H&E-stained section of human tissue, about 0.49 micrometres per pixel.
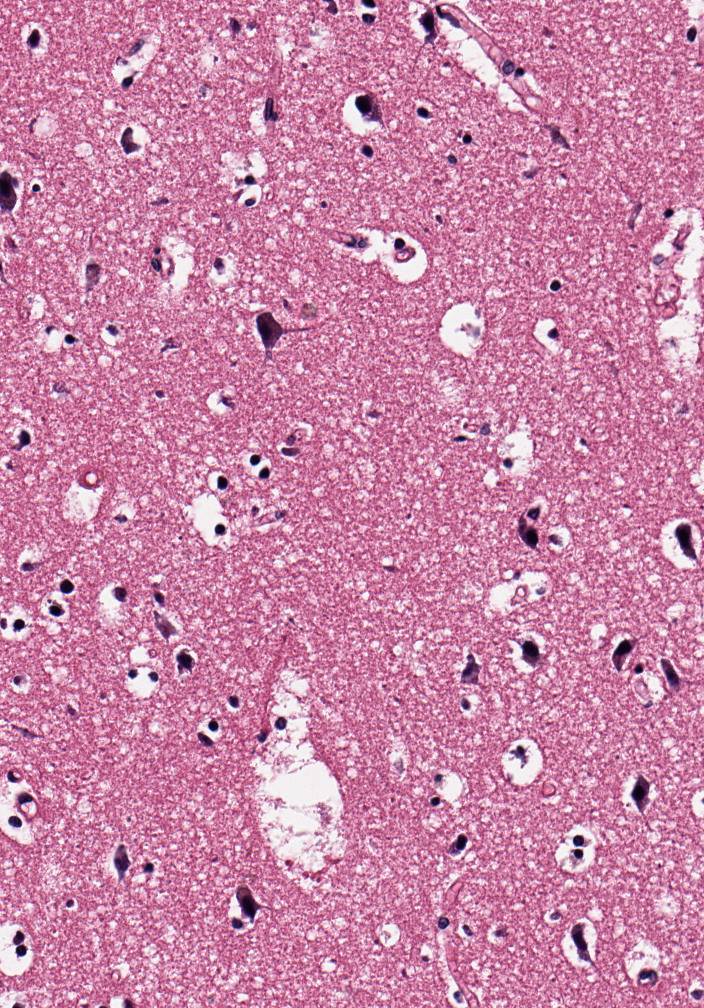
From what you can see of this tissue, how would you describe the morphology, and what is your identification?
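A pink fibrillary meshwork fills the field, with scattered cells and no glands, tubules or epithelium. Most cells are small glial cells with round dark nuclei and scant visible cytoplasm, some paired or clustered. Clear spaces surround vessels at lower centre and top edge. This is cerebral cortex.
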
